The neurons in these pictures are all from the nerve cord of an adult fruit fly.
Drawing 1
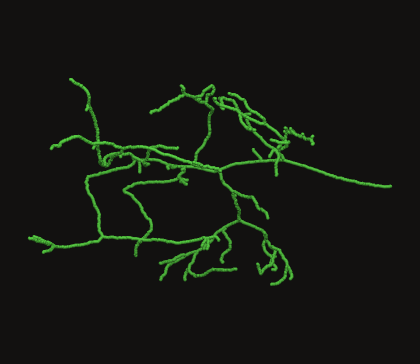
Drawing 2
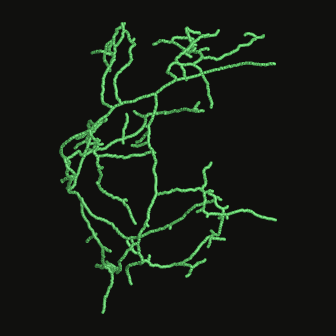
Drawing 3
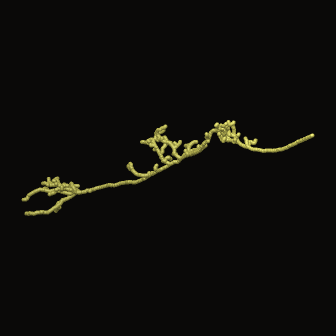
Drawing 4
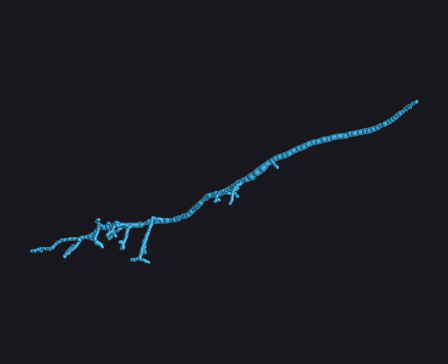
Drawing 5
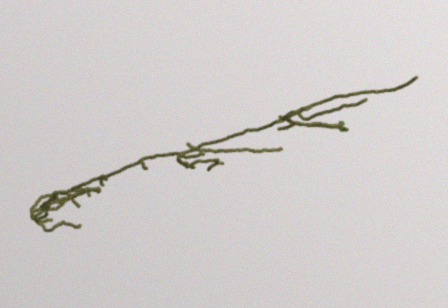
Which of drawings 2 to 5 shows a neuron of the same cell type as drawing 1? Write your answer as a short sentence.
Drawing 2 shows a neuron of the same cell type.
